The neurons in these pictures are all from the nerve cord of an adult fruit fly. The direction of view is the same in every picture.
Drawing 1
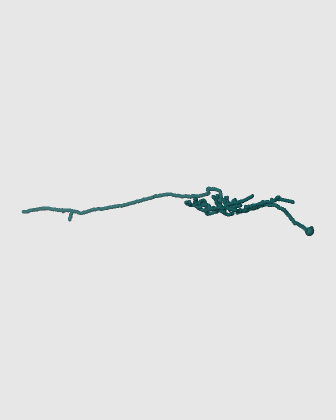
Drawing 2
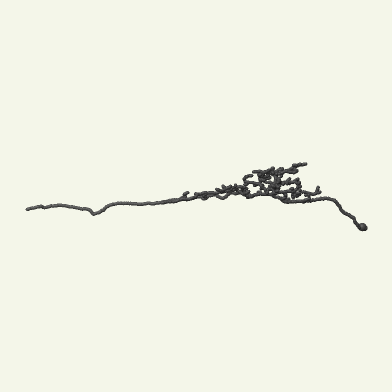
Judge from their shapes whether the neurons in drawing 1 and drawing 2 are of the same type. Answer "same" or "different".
same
